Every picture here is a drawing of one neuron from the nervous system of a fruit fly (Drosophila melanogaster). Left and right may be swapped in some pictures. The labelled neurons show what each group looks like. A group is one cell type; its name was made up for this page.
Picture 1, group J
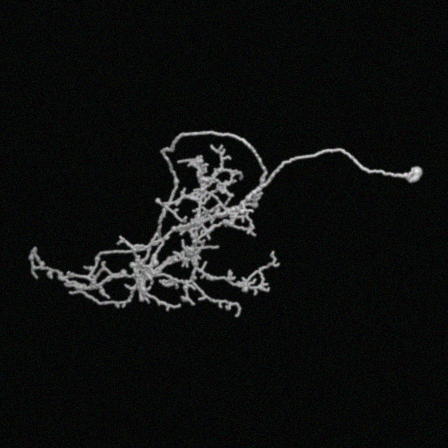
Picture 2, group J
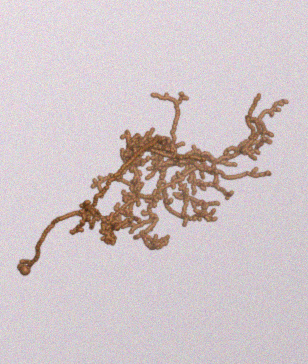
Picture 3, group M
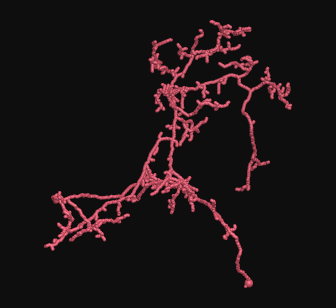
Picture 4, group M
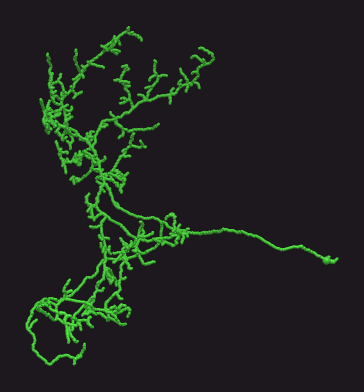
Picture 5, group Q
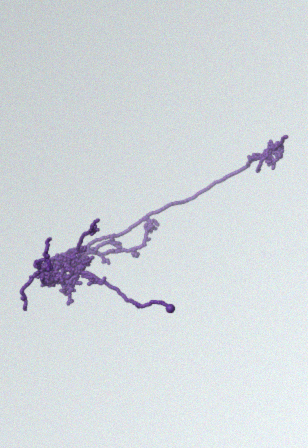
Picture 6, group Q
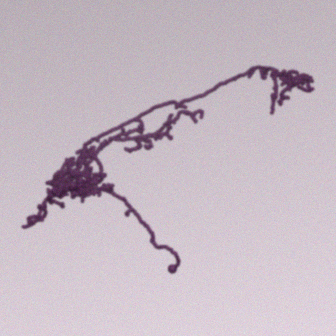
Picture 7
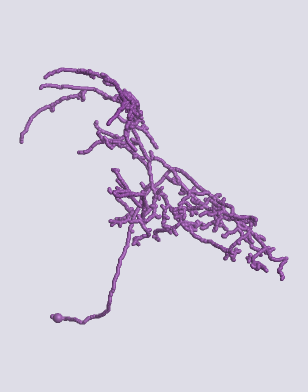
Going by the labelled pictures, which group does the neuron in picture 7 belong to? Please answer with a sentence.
It belongs to group M.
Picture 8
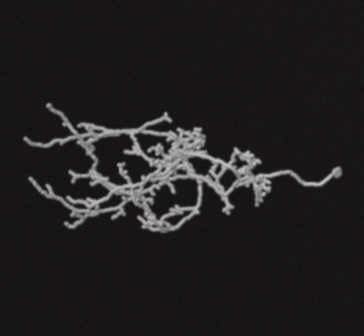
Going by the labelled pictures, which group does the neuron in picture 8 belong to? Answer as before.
It belongs to group J.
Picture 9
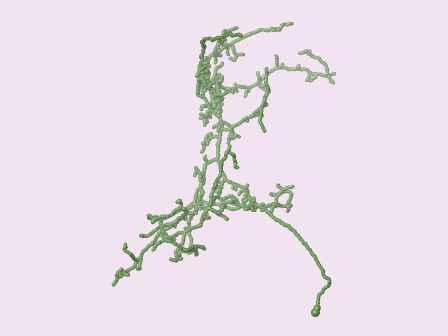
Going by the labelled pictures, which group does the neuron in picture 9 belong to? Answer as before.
It belongs to group M.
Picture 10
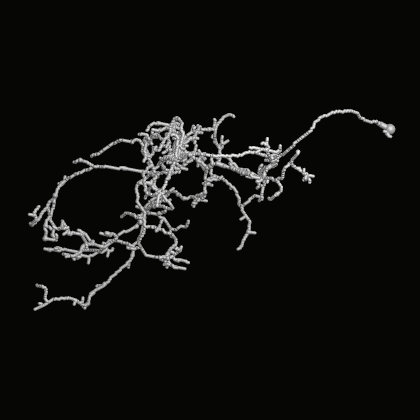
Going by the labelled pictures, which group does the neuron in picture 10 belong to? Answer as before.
It belongs to group J.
